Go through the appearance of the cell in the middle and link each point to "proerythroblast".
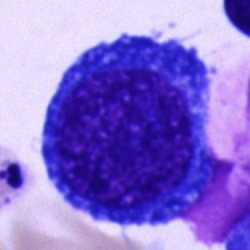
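In this proerythroblast, the nucleus fills most of the cell, leaving a narrow rim of cytoplasm. Next, the chromatin is finely stippled rather than coarsely clumped. Then, the cytoplasm is deep blue. Last, small blebs project from the upper right edge.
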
